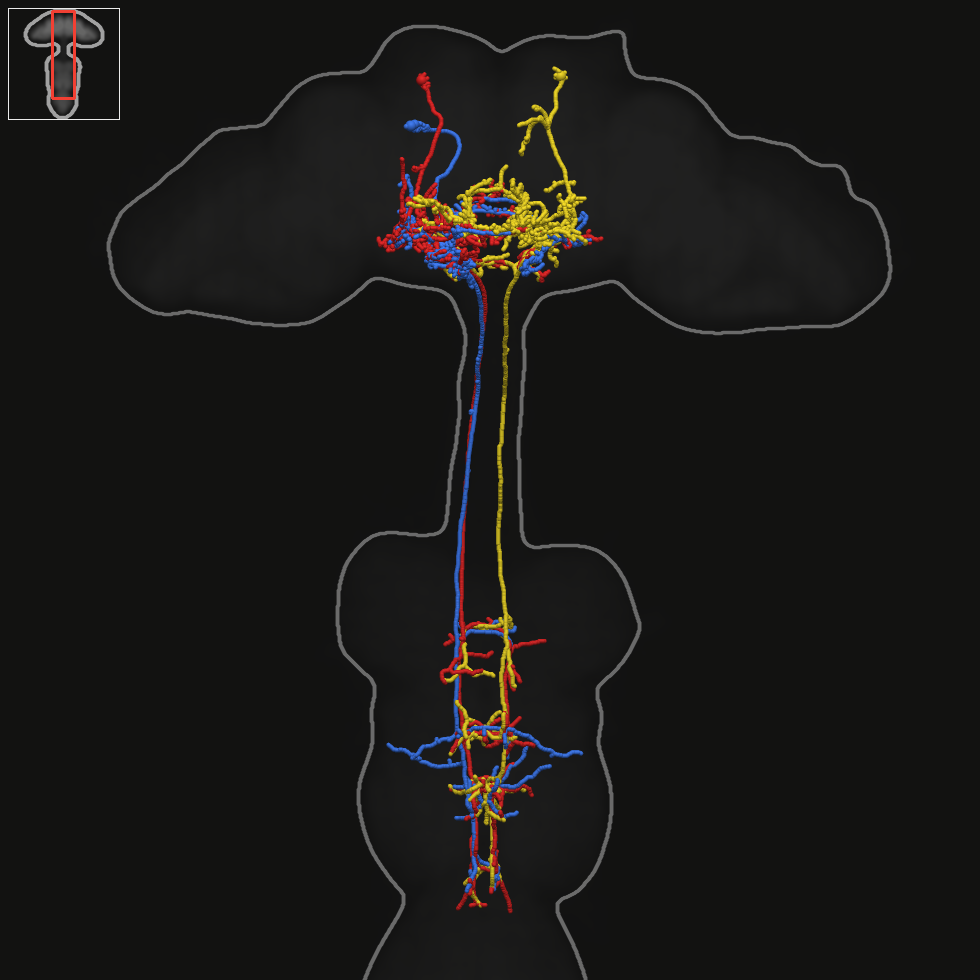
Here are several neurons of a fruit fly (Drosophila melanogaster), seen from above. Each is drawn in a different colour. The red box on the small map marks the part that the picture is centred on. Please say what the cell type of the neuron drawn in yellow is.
DNb07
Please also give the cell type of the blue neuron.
DNge107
